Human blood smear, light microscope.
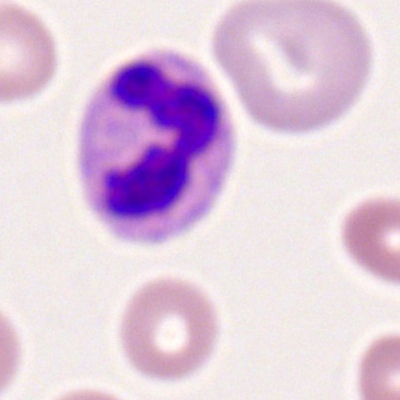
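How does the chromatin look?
Dark purple and coarsely clumped.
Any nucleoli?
None visible.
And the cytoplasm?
Pale pinkish-lilac, with no vacuoles.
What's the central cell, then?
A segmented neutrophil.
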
